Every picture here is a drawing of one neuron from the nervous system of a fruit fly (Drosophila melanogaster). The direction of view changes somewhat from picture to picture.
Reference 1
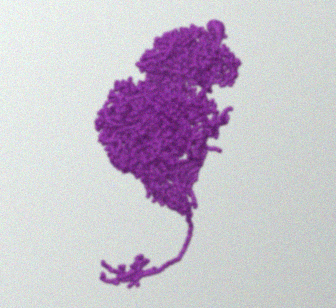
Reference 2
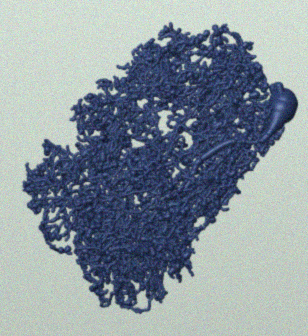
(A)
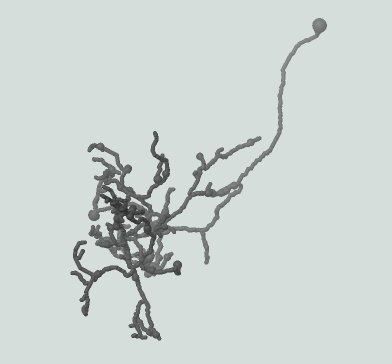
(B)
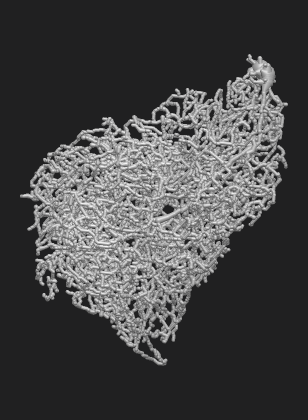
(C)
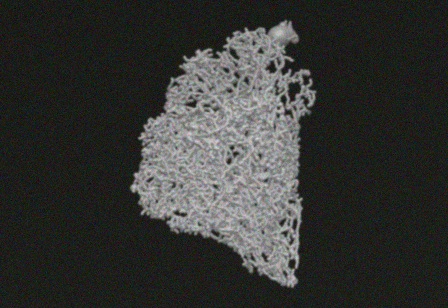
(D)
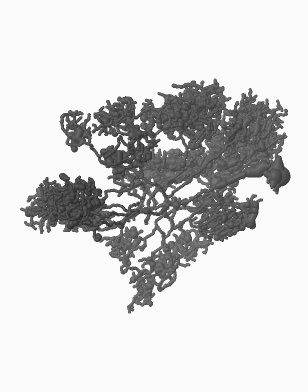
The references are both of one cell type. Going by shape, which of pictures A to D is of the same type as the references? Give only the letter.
C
